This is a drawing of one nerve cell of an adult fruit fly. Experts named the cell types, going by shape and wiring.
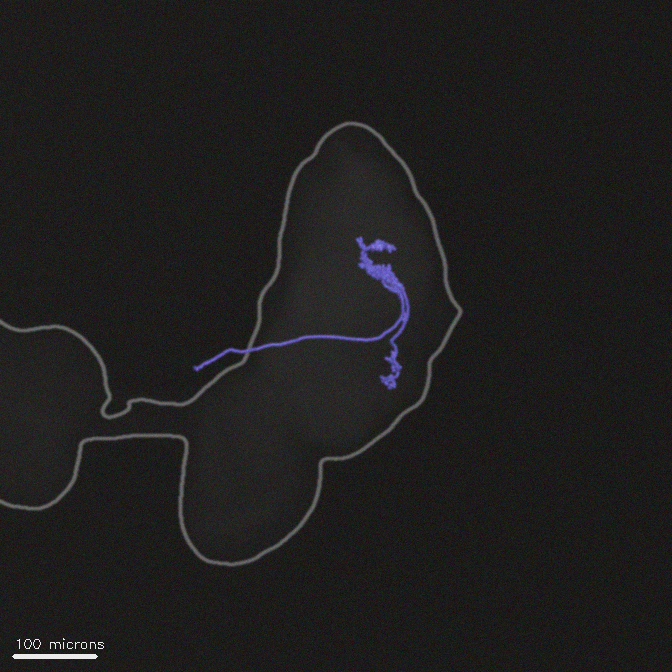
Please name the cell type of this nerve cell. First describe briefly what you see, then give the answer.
From left to right in the picture it spans about 250 microns. In this view it is wider than it is tall. The cell type is IPC.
